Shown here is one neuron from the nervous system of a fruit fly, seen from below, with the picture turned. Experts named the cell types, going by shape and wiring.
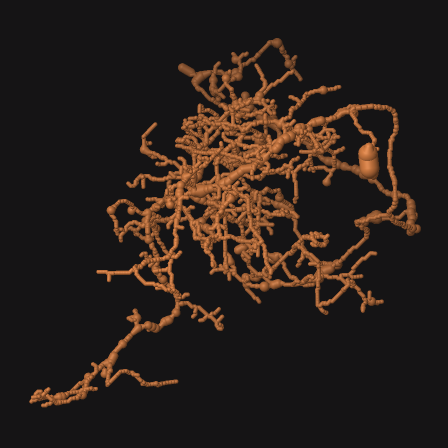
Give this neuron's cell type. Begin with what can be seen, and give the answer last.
Its cell body lies on the right of the picture. As drawn here it is about as wide as it is tall. This is a central-brain intrinsic neuron. The cell type is WED060.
